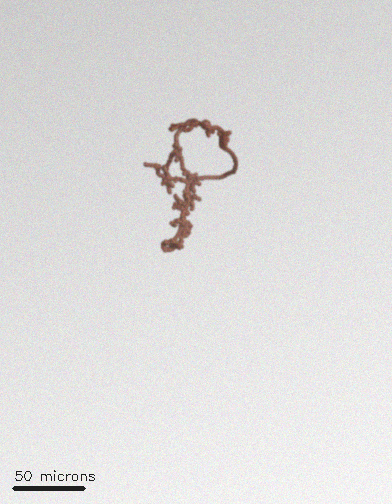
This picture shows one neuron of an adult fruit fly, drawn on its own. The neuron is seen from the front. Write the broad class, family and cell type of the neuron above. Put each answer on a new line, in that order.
nerve-cord intrinsic neuron
hemilineage 19B
IN19B094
